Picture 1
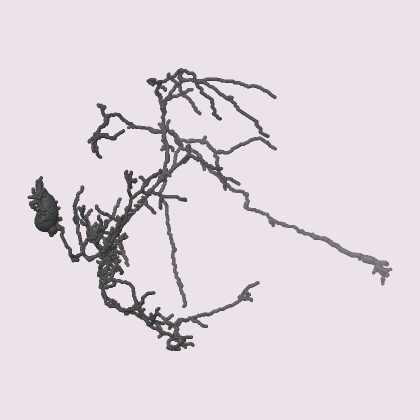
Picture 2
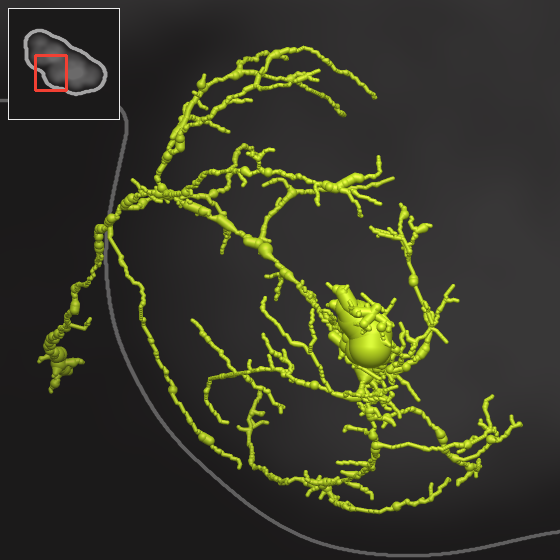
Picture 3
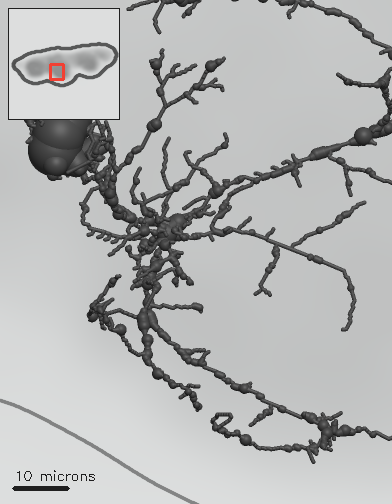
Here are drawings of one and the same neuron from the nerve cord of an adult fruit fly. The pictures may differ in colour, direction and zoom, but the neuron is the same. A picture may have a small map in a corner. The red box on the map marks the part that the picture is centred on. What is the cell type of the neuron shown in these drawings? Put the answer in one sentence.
The cell type is Pleural remotor/abductor MN.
